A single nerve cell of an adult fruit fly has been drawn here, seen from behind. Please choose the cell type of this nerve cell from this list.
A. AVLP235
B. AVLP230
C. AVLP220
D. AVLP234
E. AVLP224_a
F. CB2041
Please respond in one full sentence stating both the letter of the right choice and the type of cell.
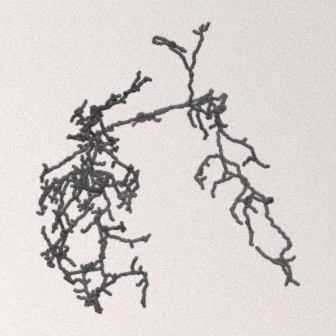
The nerve cell is sorted into cell type AVLP224_a, option E.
